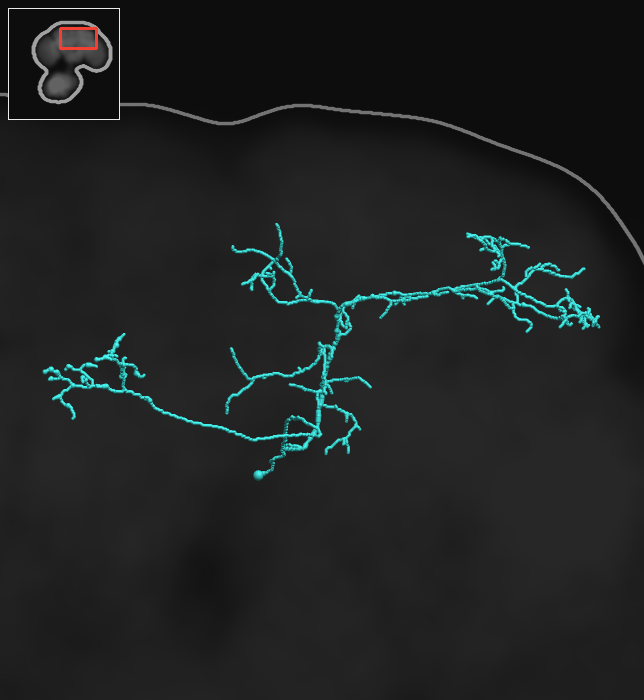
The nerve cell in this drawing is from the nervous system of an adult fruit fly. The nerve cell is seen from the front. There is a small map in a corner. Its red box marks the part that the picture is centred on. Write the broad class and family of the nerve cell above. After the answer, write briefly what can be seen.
It is a central-brain intrinsic neuron. Its family is hemilineage DM5_central. The picture shows dozens of branch ends. As drawn here it is wider than it is tall.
